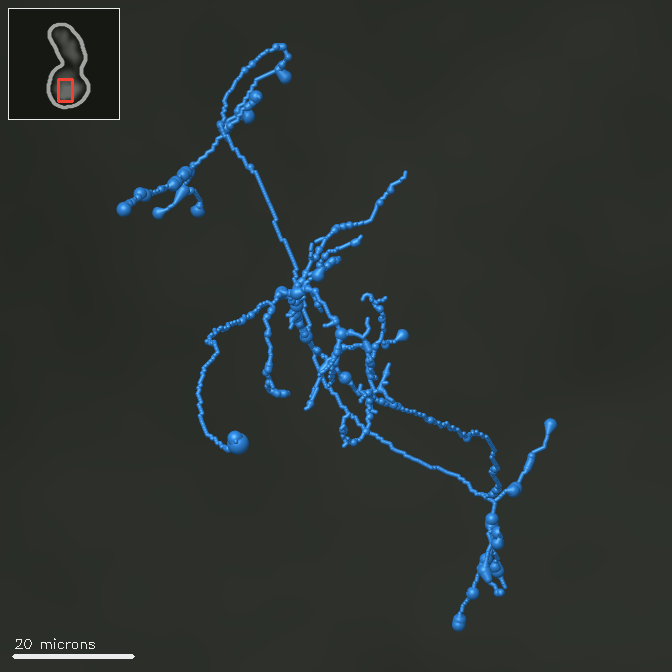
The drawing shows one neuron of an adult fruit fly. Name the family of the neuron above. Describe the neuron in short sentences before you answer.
By the scale bar it is about 100 microns tall in this view. Dozens of branch ends can be seen. Its broad class is central-brain intrinsic neuron. Its family is hemilineage AOTUv3_ventral.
